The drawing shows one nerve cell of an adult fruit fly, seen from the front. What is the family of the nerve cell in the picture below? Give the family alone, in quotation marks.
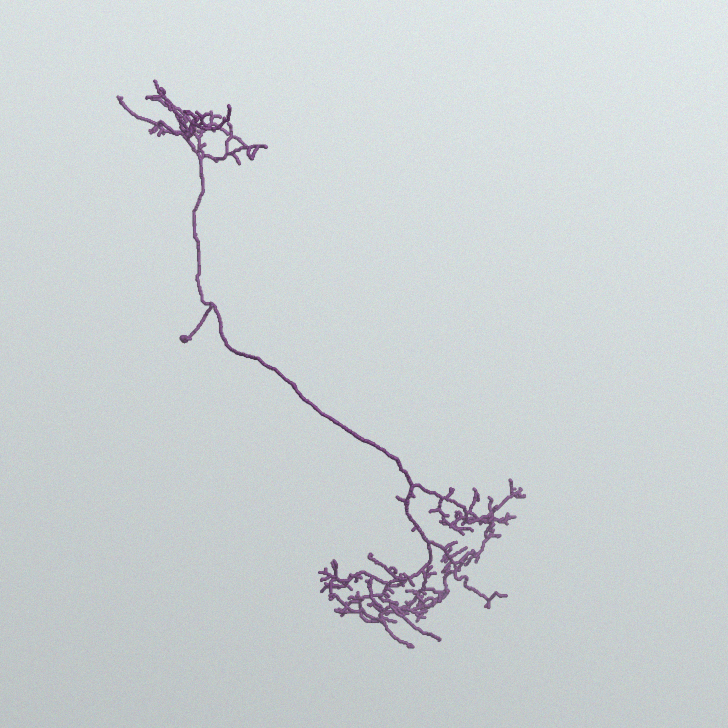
"MeVP"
